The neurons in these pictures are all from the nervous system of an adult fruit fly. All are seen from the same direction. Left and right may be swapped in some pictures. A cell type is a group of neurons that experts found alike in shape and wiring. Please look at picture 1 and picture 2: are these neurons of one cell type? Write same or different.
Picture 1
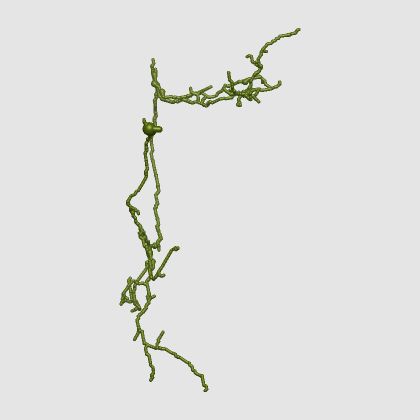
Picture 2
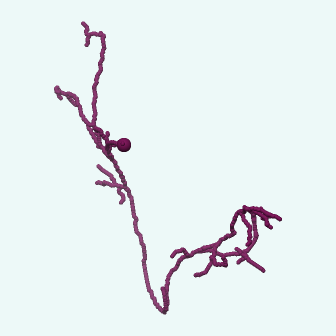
same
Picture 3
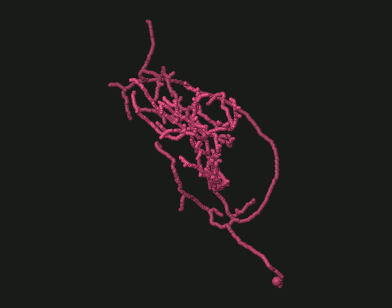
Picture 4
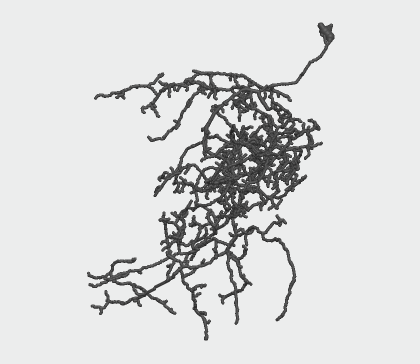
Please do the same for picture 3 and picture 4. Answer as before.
different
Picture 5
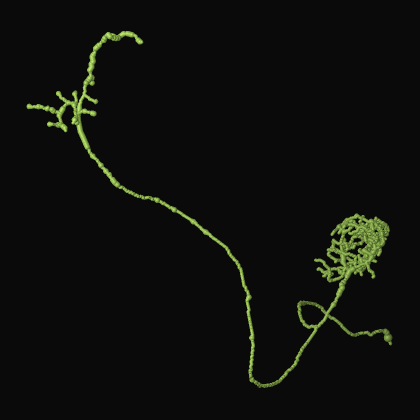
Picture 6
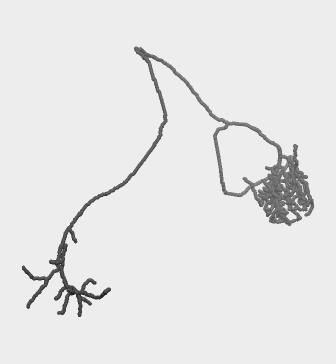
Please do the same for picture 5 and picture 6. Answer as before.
same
